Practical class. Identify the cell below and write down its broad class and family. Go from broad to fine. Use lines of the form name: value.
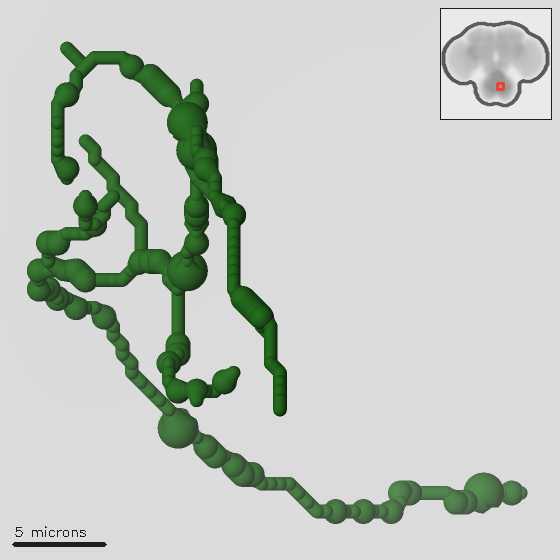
broad class: sensory neuron entering the nerve cord
family: class mechanosensory tactile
